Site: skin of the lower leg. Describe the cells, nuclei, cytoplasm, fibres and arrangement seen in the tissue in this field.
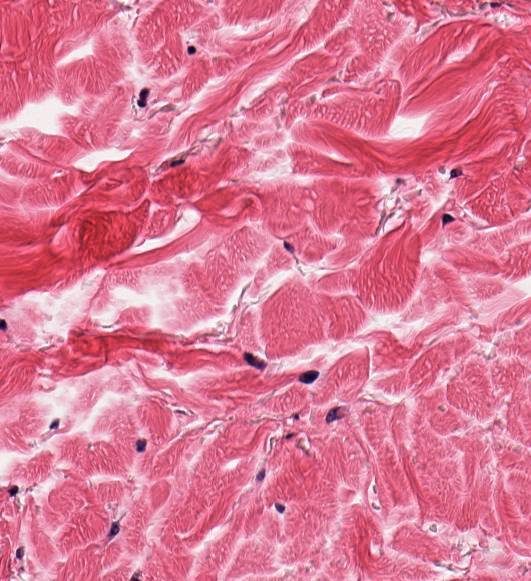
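Looking at these fibres, I notice most are cut transversely or obliquely, so their profiles are irregular and polygonal. Their cytoplasm is bright pink, with a fine fibrillar texture. Nuclei are few, small, darkly stained and sparsely scattered. They lie at fibre edges or in narrow spaces between fibres, rather than centrally.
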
